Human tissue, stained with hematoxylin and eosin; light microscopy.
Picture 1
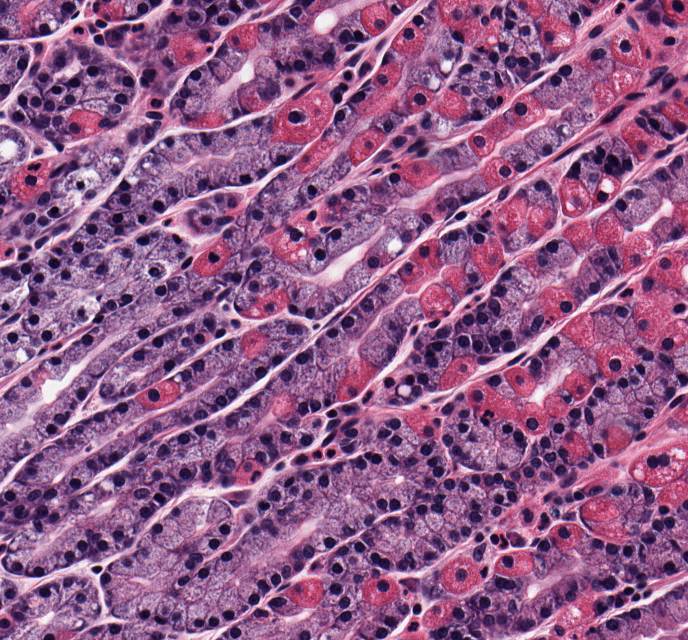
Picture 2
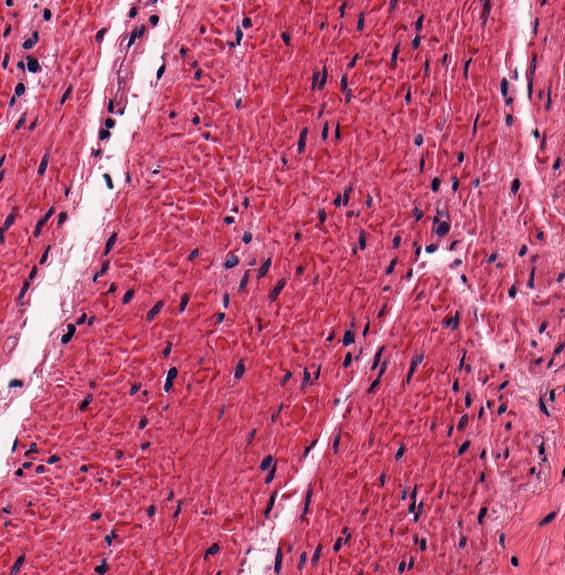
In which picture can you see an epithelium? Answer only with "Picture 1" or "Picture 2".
Picture 1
